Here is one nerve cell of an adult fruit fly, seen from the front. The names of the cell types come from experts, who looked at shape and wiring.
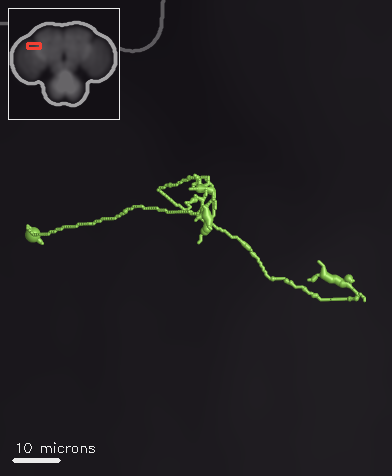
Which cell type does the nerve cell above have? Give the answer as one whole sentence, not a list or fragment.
Belonging to the cell type T3 is this nerve cell.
